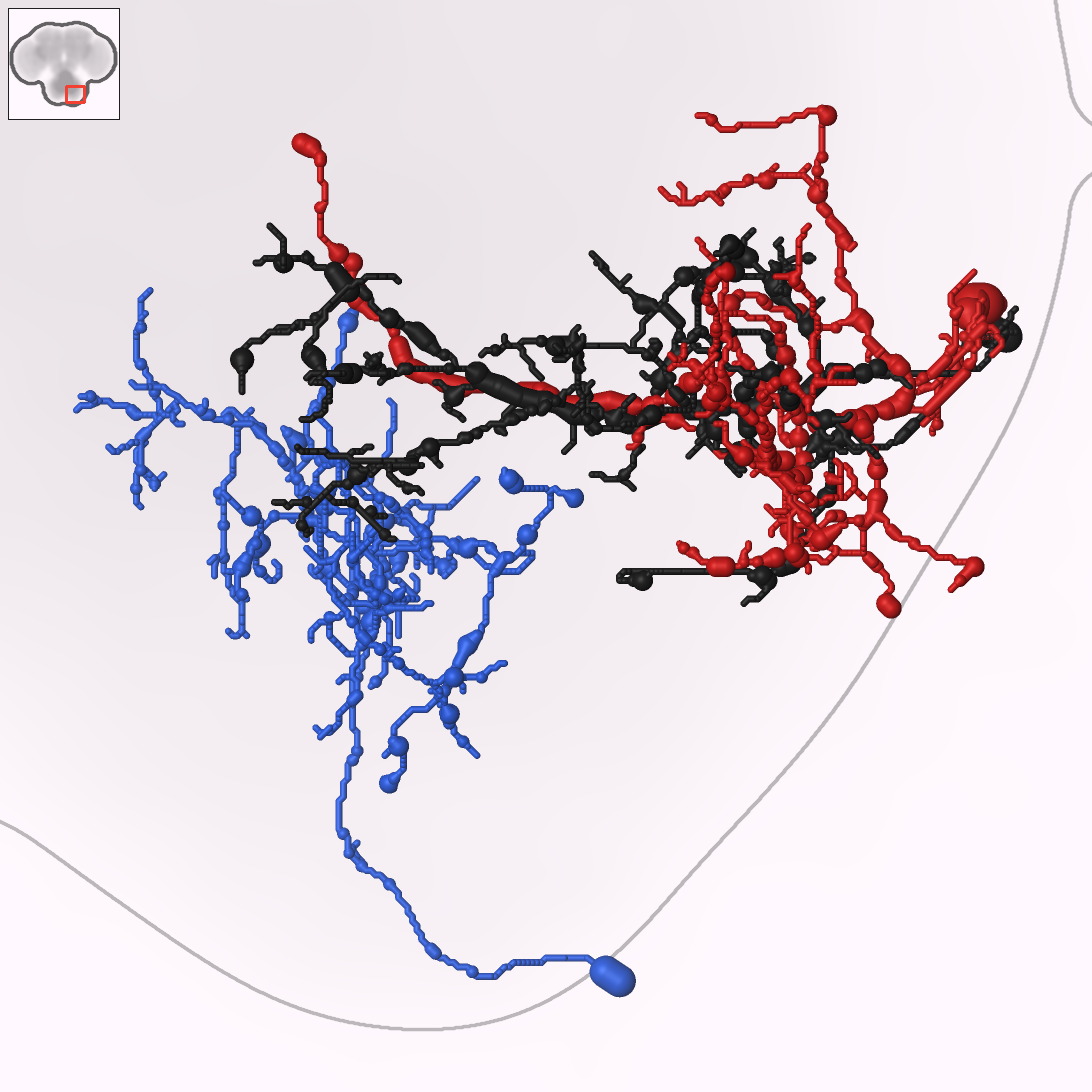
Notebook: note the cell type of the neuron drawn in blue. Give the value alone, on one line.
IN20A.22A089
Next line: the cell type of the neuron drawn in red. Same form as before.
IN20A.22A071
